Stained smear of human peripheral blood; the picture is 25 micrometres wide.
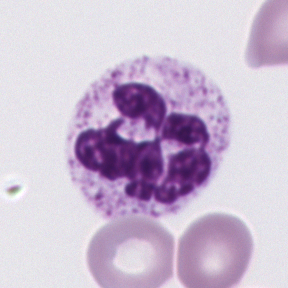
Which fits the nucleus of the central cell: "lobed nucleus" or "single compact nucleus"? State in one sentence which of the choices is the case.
Separate lobes or segments make up the nucleus of this cell.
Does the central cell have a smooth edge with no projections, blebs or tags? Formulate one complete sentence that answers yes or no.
Yes, this cell's outline runs smooth, without projections.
